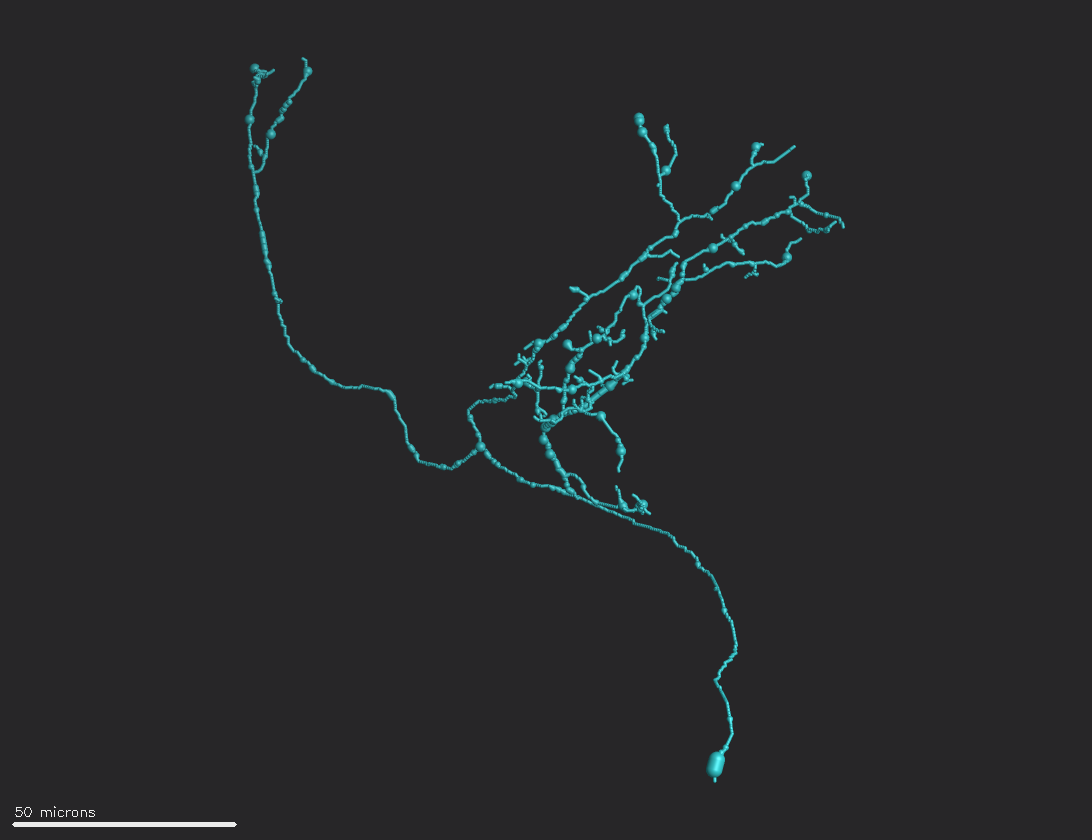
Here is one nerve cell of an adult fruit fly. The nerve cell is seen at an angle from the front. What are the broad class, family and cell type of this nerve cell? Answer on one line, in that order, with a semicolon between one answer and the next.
central-brain intrinsic neuron; hemilineage EBa1; SIP028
